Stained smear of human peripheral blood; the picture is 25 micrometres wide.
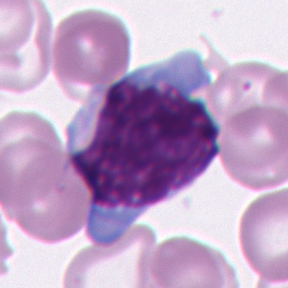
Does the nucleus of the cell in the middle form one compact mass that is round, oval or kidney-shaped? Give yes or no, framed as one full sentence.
Yes, one compact round, oval or kidney-shaped mass makes up the nucleus.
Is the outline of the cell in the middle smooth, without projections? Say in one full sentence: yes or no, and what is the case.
No, the cell does not have a smooth edge, since its outline is rough.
